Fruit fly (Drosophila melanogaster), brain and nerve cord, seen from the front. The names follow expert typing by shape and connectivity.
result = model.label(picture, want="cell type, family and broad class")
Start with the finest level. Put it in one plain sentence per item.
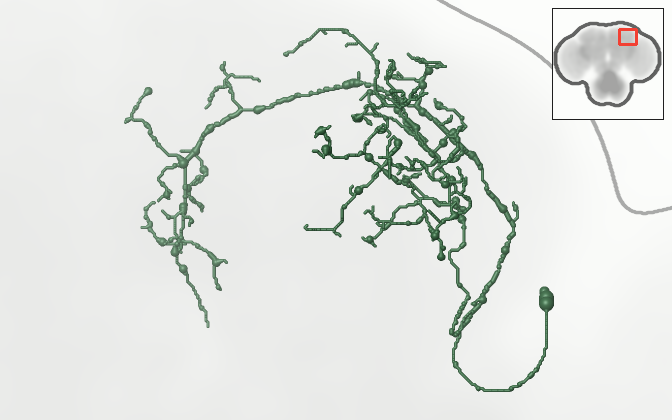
Type SLP002 of hemilineage VLPl4_dorsal, a central-brain intrinsic neuron.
